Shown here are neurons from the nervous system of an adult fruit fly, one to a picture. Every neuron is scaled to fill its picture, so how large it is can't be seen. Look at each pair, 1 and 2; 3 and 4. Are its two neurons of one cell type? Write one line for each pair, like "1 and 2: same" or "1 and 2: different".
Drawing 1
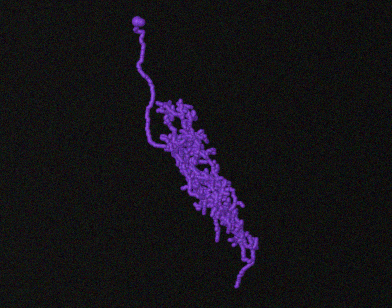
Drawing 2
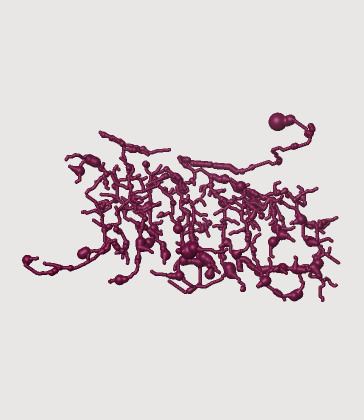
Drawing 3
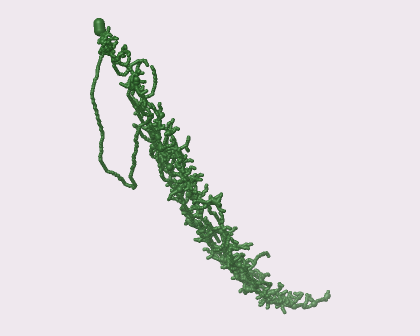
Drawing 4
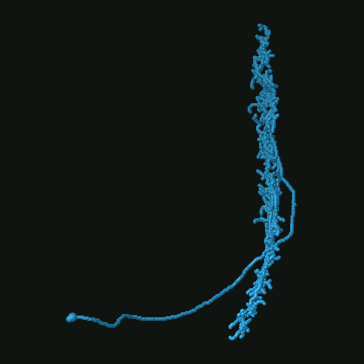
1 and 2: same
3 and 4: same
